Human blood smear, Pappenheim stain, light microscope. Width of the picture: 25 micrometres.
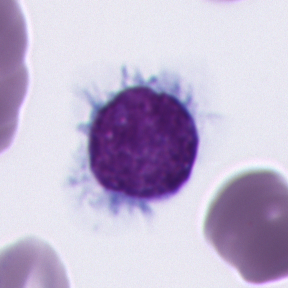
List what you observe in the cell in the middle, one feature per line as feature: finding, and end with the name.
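Border: ragged and shaggy, not smooth
Chromatin: dense, dark purple across the whole nucleus
Cytoplasm: scant pale blue-grey rim around the nucleus
Granules: none visible in the cytoplasm
Name: hairy cell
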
